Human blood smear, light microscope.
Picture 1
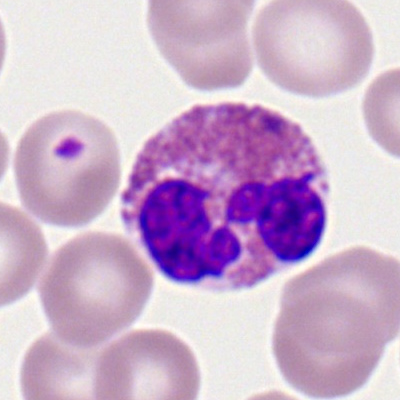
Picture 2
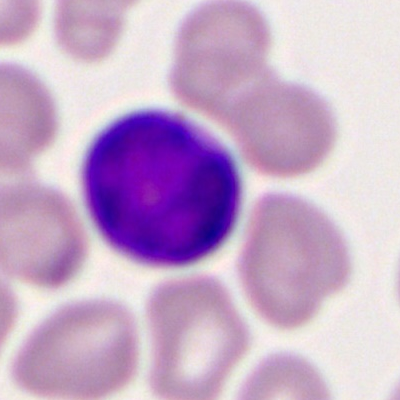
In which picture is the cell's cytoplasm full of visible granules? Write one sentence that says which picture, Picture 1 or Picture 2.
Many granules can be seen in the cytoplasm of the cell in picture 1.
